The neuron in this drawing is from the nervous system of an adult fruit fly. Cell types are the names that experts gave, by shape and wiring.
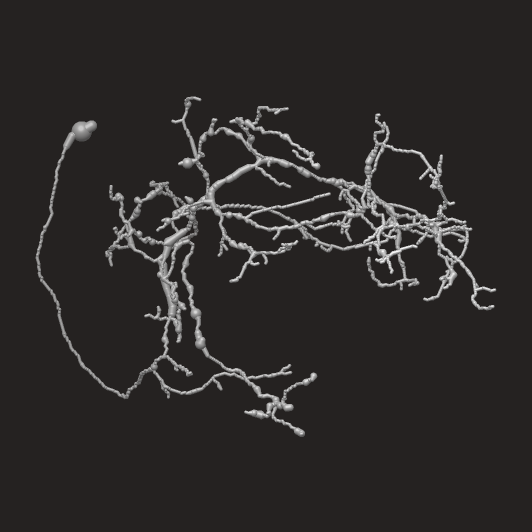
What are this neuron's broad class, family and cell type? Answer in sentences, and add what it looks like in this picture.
Its broad class is nerve-cord intrinsic neuron. The family is hemilineage 11B. Its cell type is IN11B016_a. Its cell body lies at the upper left of the picture. Dozens of branch ends can be seen.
